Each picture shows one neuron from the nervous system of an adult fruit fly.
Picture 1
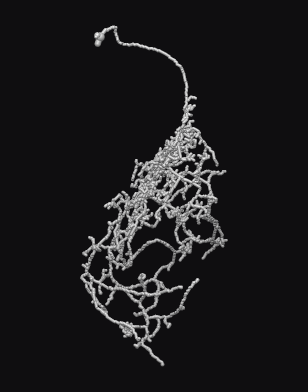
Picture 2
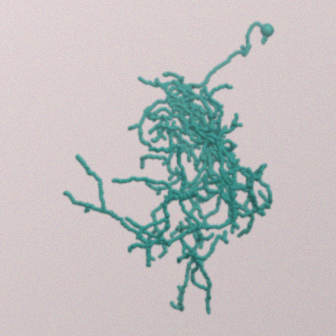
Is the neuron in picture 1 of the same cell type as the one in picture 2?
yes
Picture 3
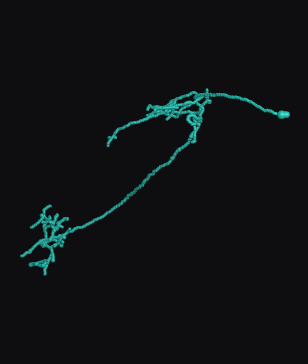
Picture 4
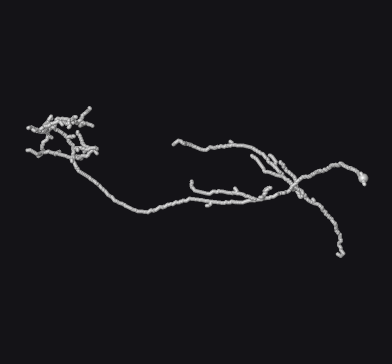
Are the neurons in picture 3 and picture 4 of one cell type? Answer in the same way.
yes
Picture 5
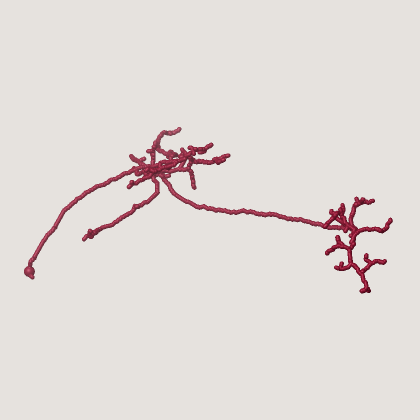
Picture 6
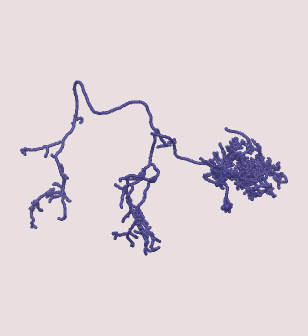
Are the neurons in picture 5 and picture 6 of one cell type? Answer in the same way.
no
